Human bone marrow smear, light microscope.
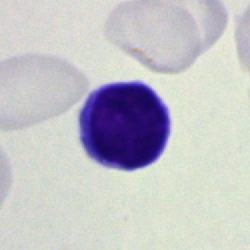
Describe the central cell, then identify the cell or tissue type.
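The central cell stains an intense, nearly uniform dark purple throughout. Its chromatin is dense and dark rather than fine and open. No nucleoli can be made out, and the cell contains no vacuoles. This cell is a lymphocyte.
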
